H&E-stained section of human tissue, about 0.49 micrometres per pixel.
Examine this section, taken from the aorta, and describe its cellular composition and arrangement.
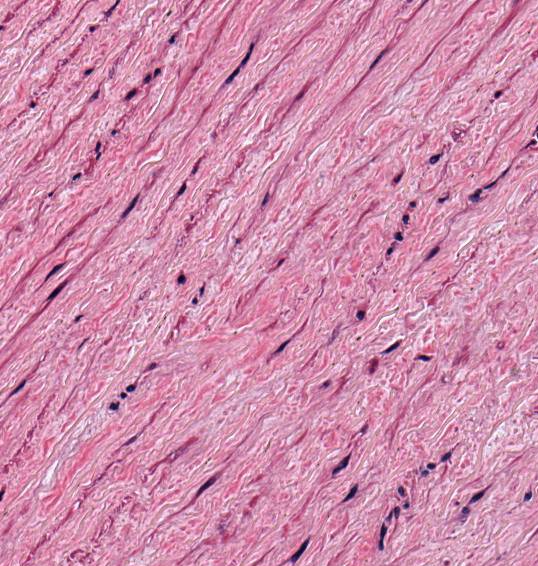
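Fibres pink-staining, wavy along their length. Nuclei dark, thin, elongated, parallel to the fibres. No distinct cytoplasm visible around the nuclei; they sit directly among the fibres. No fat cells anywhere in the field.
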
